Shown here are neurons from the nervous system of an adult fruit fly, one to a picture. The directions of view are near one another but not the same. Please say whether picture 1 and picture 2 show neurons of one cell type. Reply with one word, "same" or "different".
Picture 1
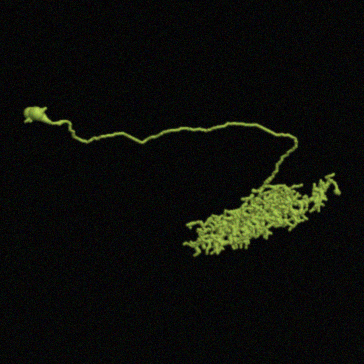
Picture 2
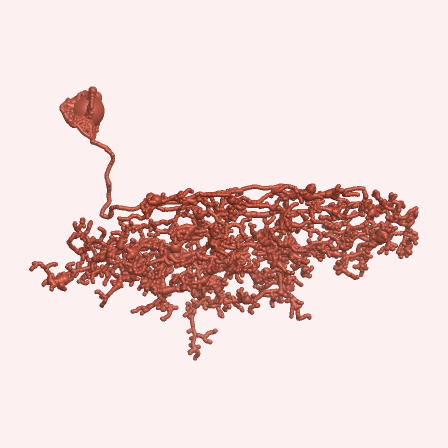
same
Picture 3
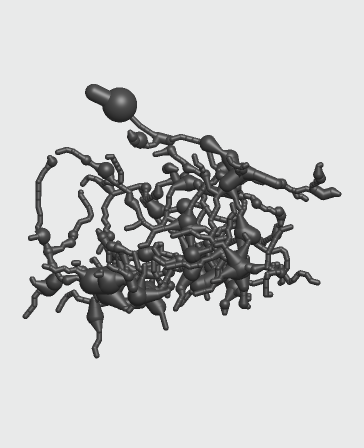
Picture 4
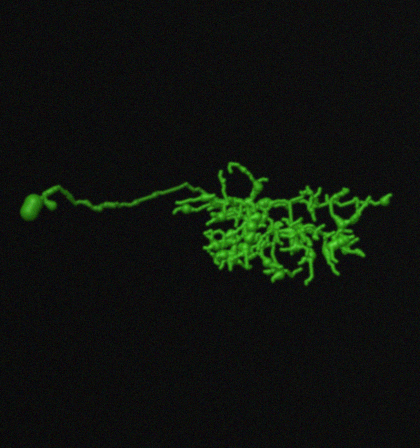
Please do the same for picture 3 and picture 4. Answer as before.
same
